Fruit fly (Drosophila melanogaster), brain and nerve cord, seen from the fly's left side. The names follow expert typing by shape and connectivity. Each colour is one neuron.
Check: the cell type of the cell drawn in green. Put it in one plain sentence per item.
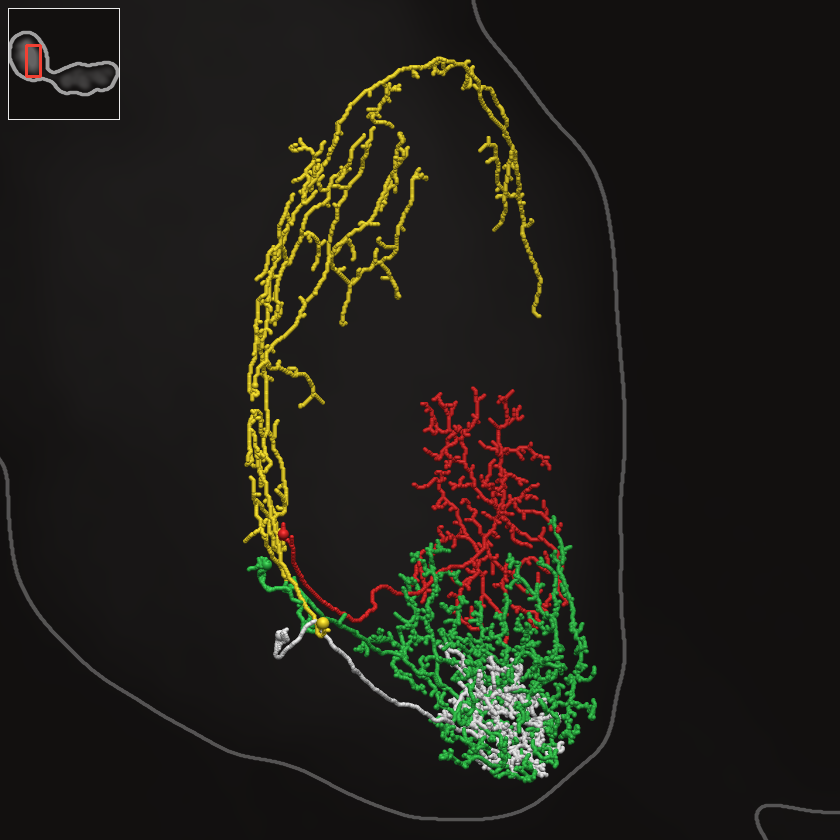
The cell type is Cm26.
